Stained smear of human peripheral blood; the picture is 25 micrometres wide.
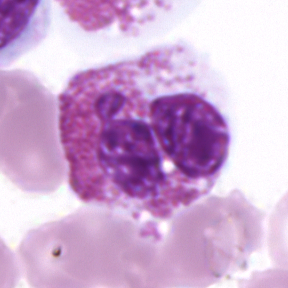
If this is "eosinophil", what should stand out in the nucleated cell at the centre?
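First, the nucleus of this eosinophil is divided into two large lobes lying side by side, which fits.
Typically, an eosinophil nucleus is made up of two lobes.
Second, coarse reddish-pink granules pack the cytoplasm, which also fits.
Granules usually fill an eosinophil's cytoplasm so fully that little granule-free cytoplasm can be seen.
Third, the chromatin is dark purple and coarsely clumped. What does not fit is the upper right, where the cell border is ragged and loose granules lie scattered beyond it.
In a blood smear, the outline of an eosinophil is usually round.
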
